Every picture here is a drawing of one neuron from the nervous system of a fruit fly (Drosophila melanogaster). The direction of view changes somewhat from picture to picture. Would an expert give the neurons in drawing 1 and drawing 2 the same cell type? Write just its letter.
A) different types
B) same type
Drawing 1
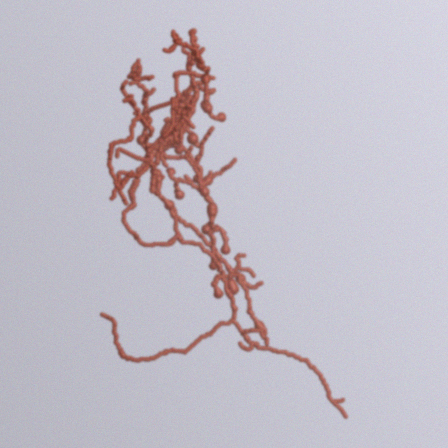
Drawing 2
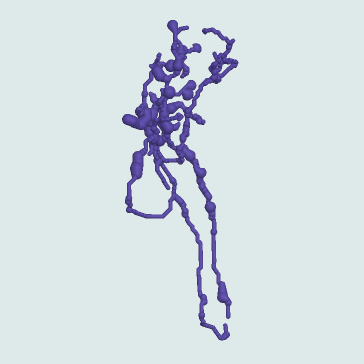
A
